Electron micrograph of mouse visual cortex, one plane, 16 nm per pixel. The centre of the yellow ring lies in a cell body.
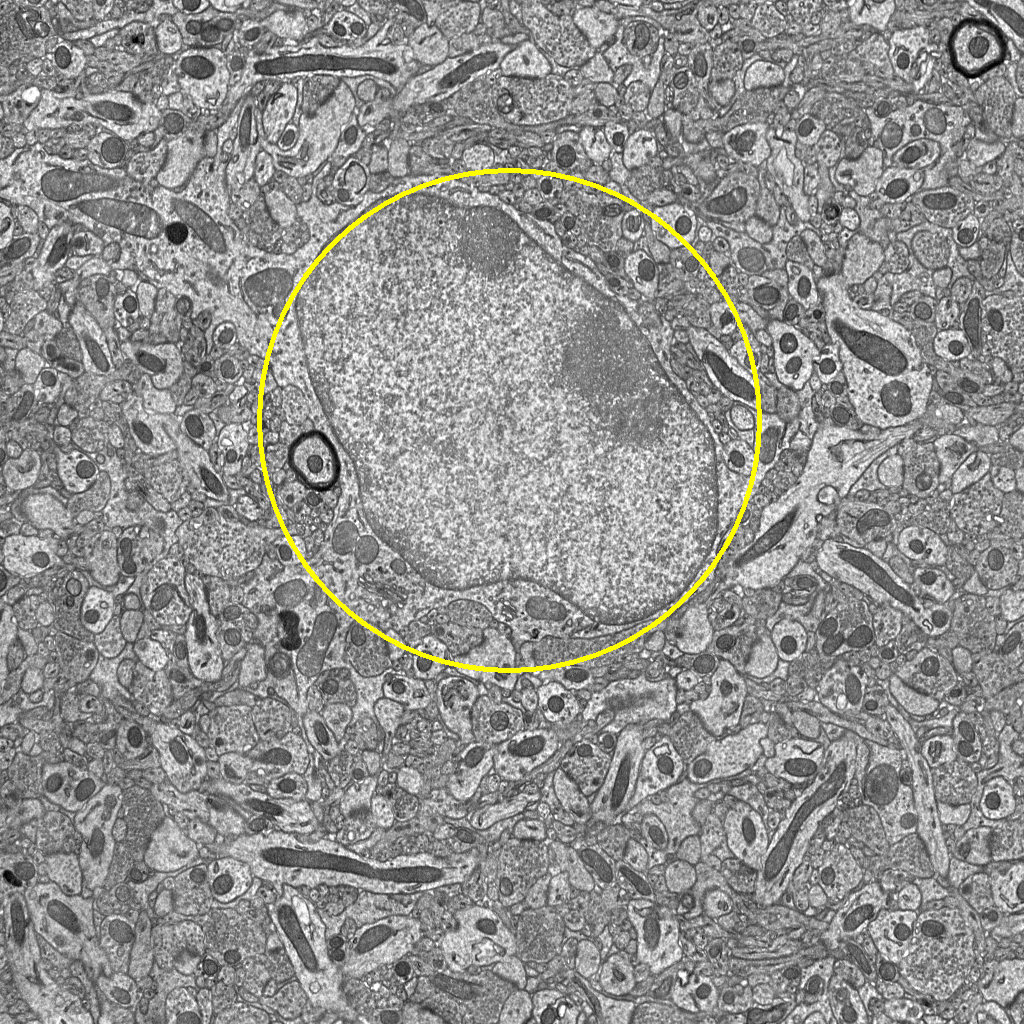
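Astrocyte, the ringed cell. Point one: the lower nuclear edge carries a single shallow inward notch. Point two: most of the nucleus is pale and finely granular, with two irregular darker patches, one near the top and one right of centre. Point three: two round mitochondria sit side by side just beyond the lower left nuclear edge.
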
